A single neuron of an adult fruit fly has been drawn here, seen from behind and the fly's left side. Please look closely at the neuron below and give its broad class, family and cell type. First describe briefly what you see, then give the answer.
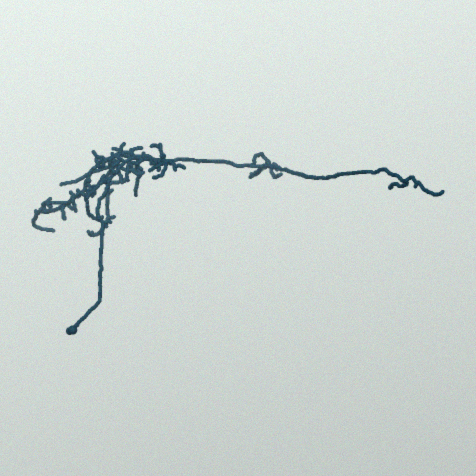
In this view it is wider than it is tall. It is a nerve-cord intrinsic neuron. The family is hemilineage 06A. The cell type is IN06A084.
